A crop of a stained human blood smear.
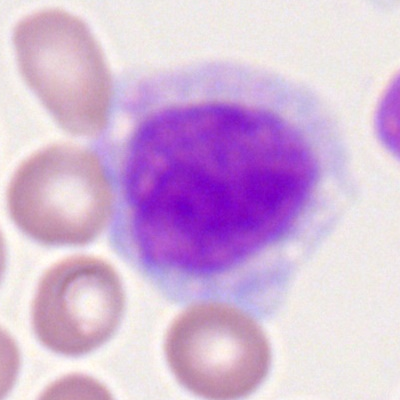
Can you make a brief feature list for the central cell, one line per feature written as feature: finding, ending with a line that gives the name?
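Border: irregular and uneven, not a smooth circle
Nucleus: single, unlobed, filling most of the cell
Chromatin: fairly fine, unevenly mottled lighter and darker, without dense clumps
Granules: none distinct in the cytoplasm
Identity: monocyte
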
